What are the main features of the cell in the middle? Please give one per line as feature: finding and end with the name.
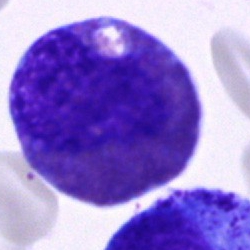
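Outline: round and smooth
Pale patch: small, almost white, near the top edge
Granules: none distinct that I can see
Surface: no projections or blebs
Cell: eosinophil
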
